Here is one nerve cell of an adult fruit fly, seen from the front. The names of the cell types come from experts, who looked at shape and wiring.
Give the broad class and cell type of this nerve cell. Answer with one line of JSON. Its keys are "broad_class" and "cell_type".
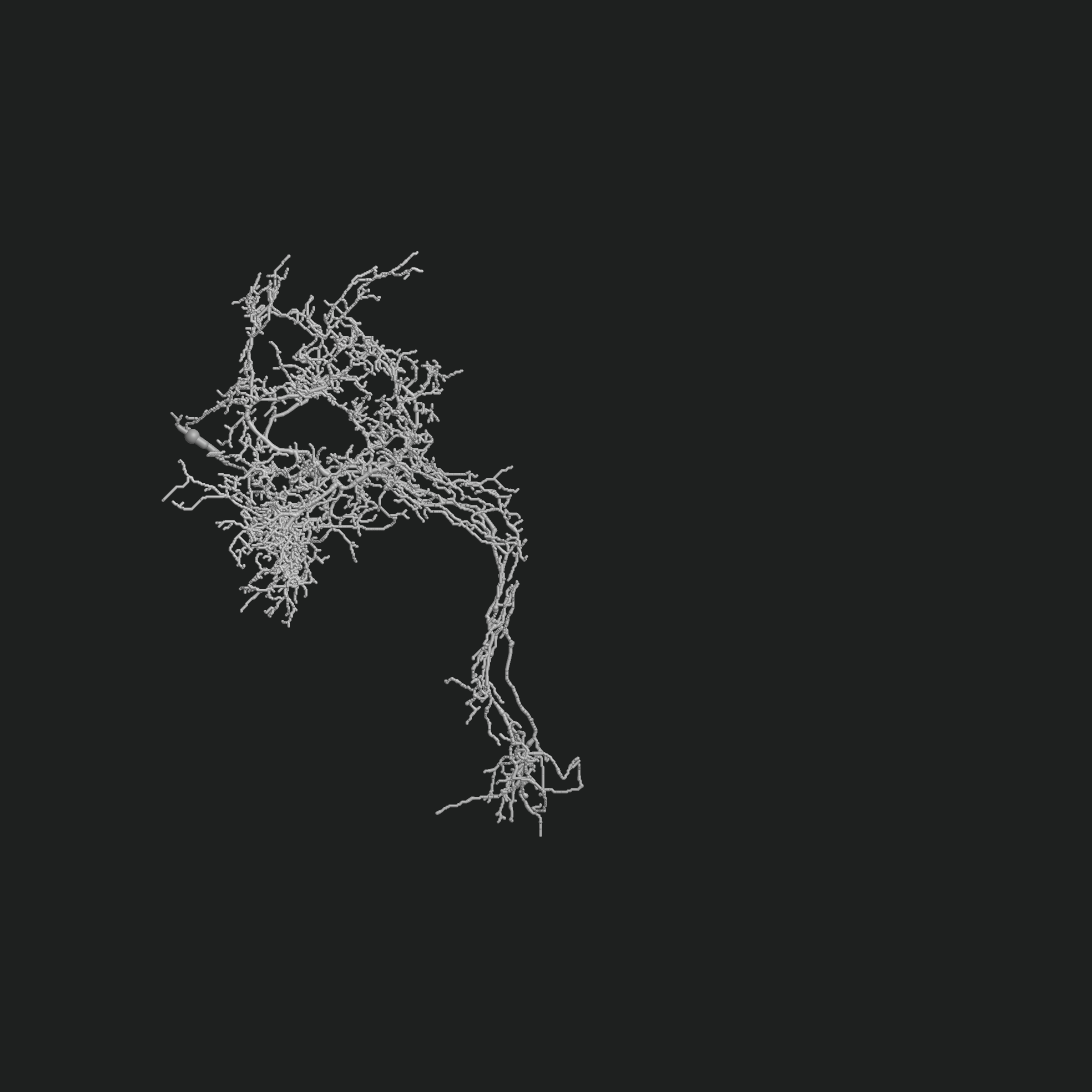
{"broad_class": "central-brain intrinsic neuron", "cell_type": "AVLP710m"}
